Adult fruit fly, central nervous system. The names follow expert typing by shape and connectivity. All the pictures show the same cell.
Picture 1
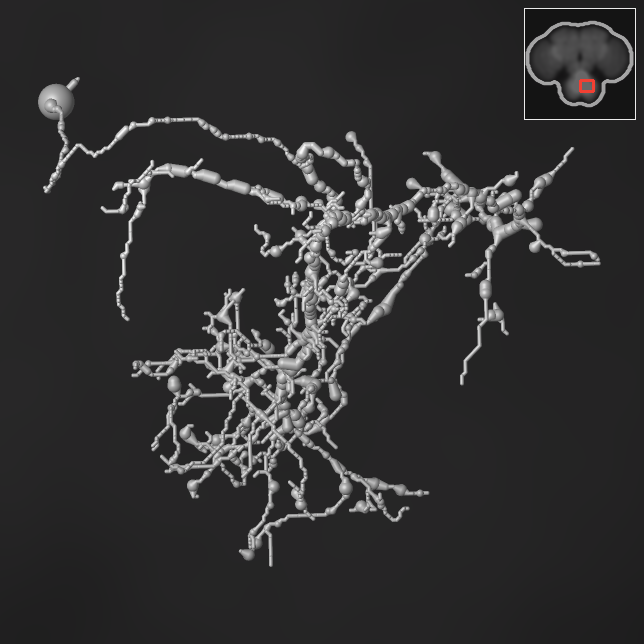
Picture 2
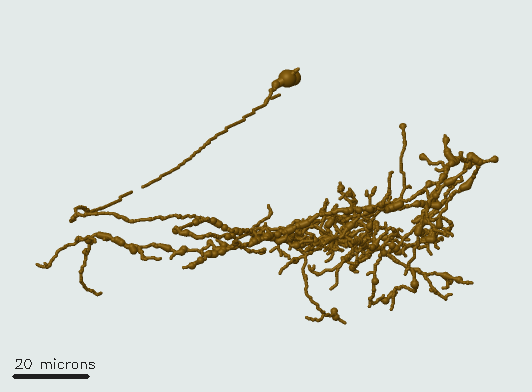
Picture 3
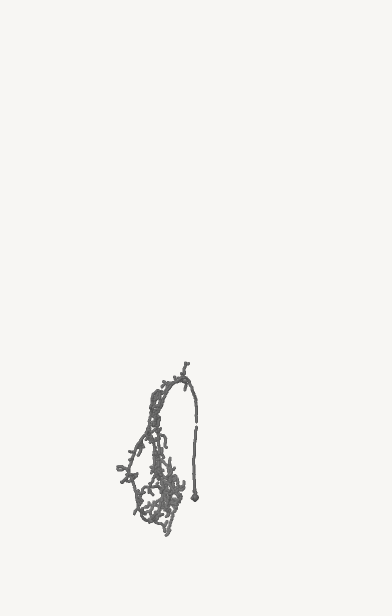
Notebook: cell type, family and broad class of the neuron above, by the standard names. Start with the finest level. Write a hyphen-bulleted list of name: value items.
- cell type: IN12B022
- family: hemilineage 12B
- broad class: nerve-cord intrinsic neuron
